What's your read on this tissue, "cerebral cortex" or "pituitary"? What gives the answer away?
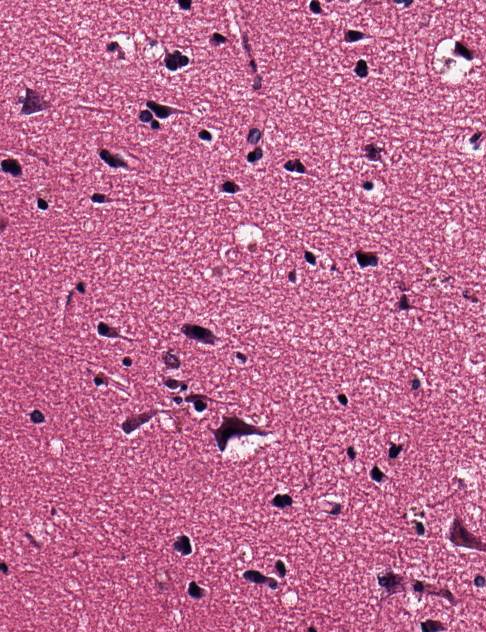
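It's cerebral cortex.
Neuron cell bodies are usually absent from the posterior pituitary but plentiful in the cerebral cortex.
Here a few larger cells with dark, angular, triangular profiles fit neuron cell bodies, the most prominent in the lower centre. Otherwise there's an even, finely granular pink fibrillary background with no lobules or cell layers, and small, dark, round to oval nuclei scattered singly and fairly evenly, many sitting in a clear halo with little visible cytoplasm.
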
